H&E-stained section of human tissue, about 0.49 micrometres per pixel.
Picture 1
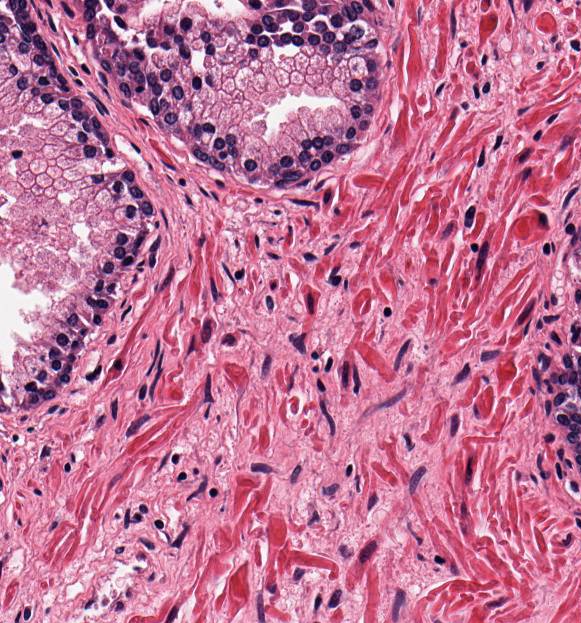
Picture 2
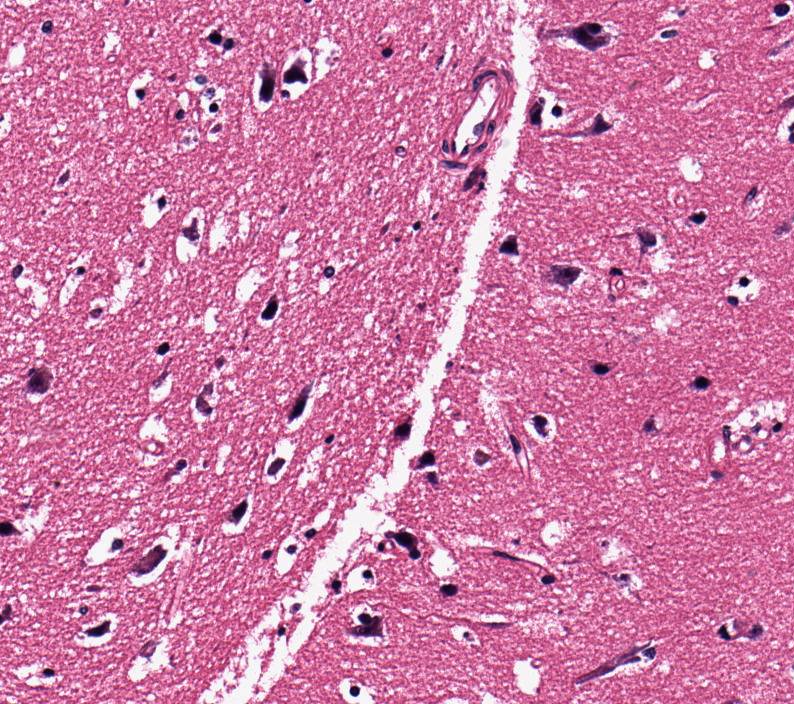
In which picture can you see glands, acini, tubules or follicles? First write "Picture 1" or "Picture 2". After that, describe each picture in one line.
Picture 1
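What picture 1 shows: Glands lie in the upper left and top centre of the field, with stroma filling the right side and lower half.
What picture 2 shows: No epithelium or glandular structures are present anywhere in the field.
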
